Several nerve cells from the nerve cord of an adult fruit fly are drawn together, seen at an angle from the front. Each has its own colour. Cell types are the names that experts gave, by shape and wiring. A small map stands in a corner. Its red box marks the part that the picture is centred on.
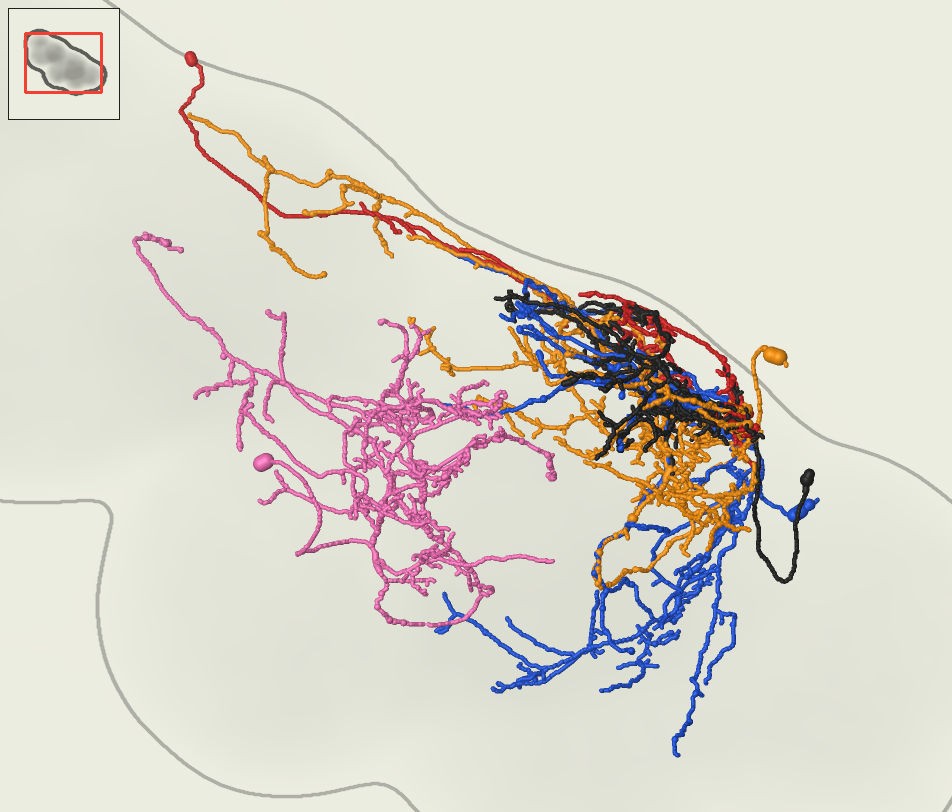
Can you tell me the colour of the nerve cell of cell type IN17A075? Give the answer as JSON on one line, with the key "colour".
{"colour": "pink"}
